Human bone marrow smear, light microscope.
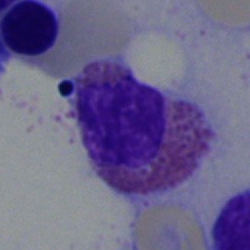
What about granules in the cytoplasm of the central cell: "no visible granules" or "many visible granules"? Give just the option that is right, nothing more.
Many visible granules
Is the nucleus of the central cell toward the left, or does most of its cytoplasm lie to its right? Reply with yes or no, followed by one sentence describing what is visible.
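Yes. The nucleus sits toward the upper left of the cell.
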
